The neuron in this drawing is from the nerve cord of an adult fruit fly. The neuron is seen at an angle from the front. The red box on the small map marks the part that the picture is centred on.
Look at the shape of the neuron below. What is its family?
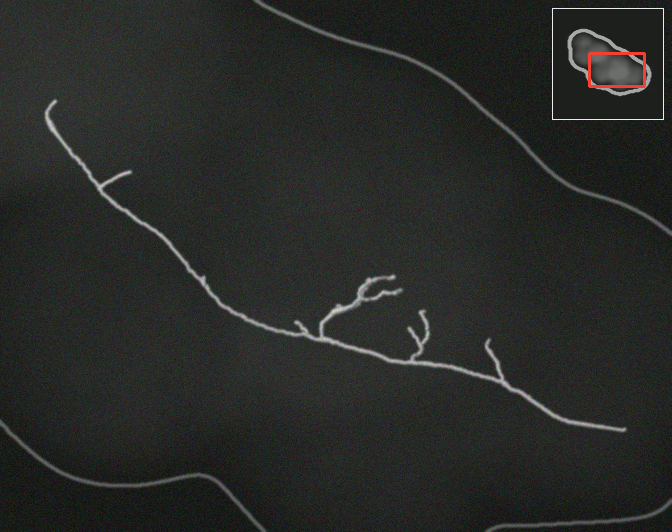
hemilineage SMPpv2_ventral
